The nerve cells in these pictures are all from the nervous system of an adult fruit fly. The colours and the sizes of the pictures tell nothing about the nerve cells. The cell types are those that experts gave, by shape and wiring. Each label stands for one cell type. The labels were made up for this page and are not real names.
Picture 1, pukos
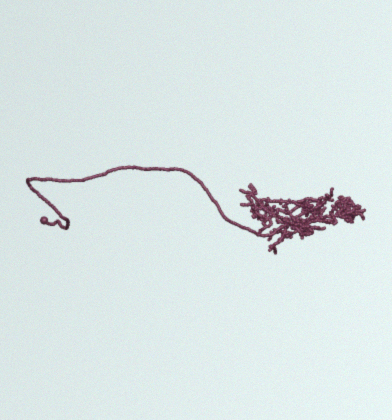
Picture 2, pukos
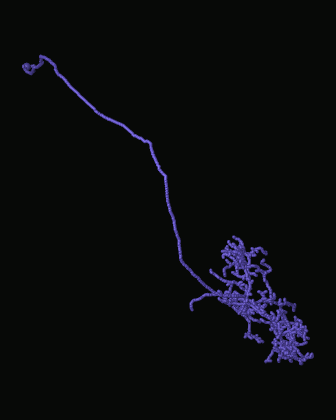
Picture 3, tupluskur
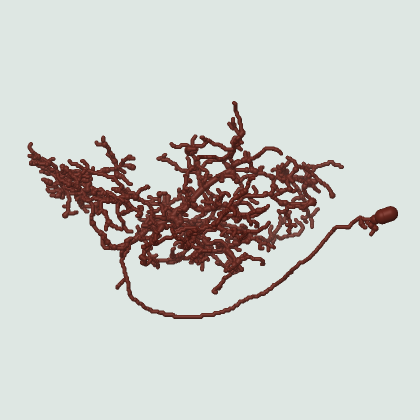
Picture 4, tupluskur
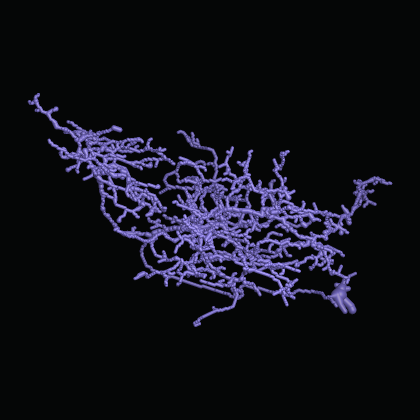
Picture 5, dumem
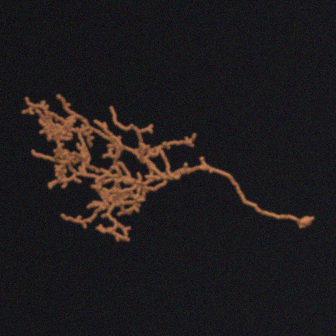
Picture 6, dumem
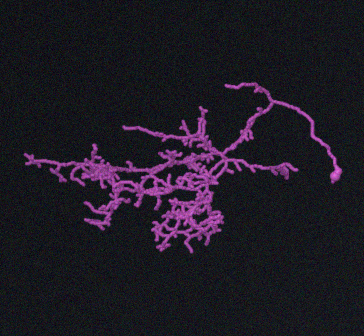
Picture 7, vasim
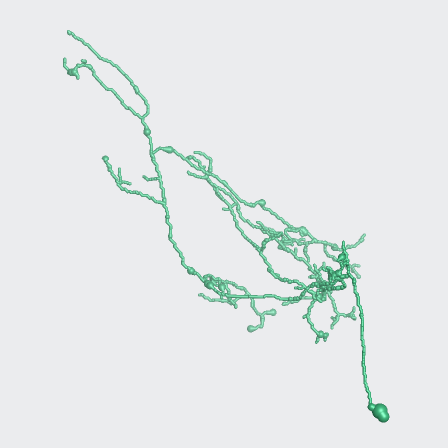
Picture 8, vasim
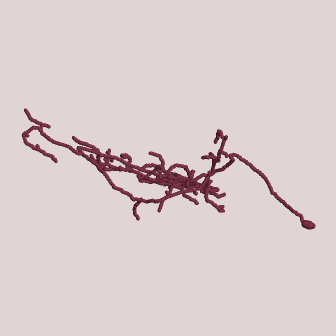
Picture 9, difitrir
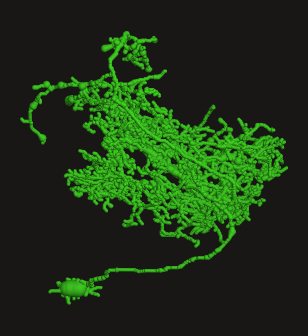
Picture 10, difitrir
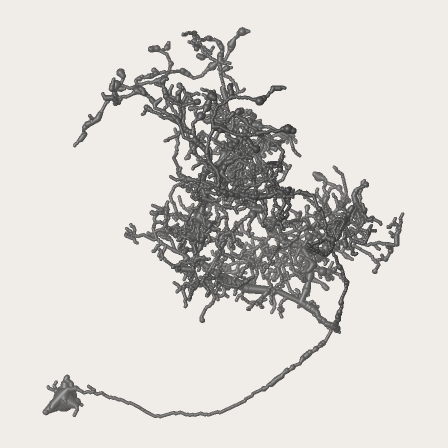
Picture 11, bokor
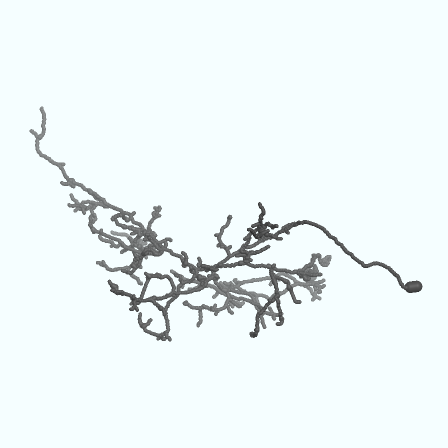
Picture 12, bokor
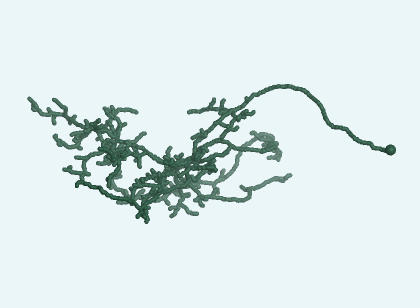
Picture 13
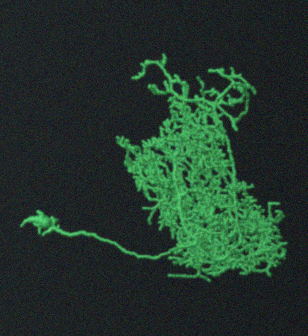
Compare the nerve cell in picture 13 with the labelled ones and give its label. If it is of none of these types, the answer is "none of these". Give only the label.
difitrir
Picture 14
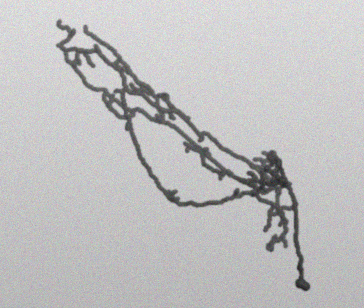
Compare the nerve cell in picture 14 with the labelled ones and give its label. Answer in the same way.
vasim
